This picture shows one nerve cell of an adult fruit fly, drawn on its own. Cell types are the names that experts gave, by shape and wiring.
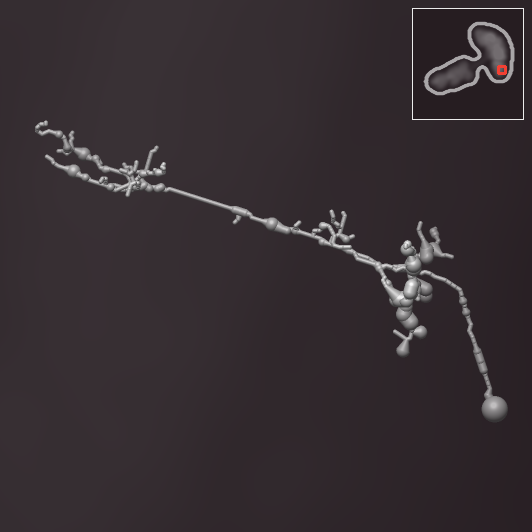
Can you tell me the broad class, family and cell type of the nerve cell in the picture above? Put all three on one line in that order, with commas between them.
optic-lobe intrinsic neuron, Mi, Mi13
